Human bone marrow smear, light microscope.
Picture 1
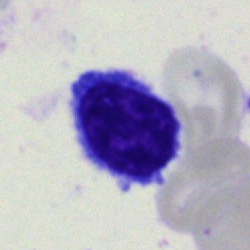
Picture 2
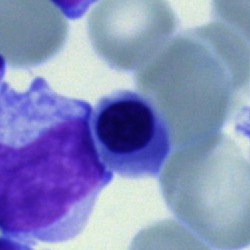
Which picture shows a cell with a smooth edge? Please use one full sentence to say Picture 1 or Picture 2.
What Picture 2 shows is a cell with a smooth edge.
